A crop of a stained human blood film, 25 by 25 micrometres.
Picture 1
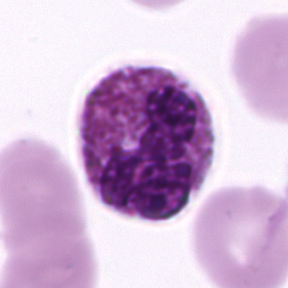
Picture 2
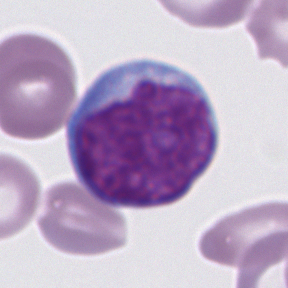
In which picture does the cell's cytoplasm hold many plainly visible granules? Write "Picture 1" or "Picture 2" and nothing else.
Picture 1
